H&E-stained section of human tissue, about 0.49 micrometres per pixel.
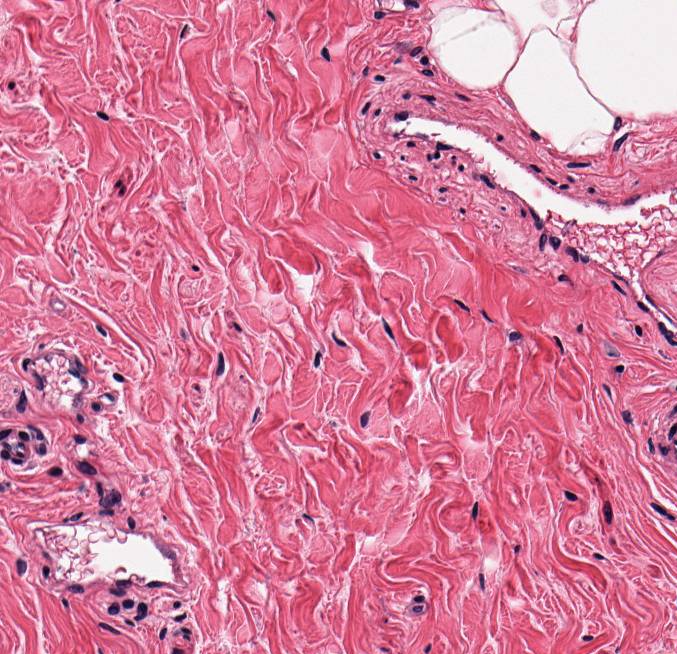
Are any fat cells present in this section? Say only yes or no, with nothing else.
Yes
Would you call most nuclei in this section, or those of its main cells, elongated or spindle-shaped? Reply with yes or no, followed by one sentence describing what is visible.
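Yes. Scattered among the collagen bundles are sparse, small, dark, elongated fibroblast nuclei.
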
